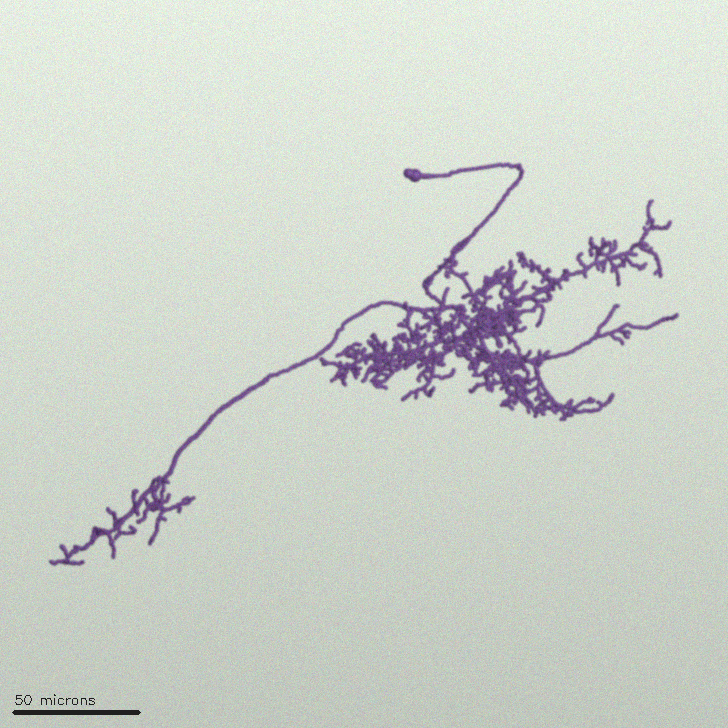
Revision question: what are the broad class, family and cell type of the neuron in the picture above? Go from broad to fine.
nerve-cord intrinsic neuron; hemilineage 23B; IN23B013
